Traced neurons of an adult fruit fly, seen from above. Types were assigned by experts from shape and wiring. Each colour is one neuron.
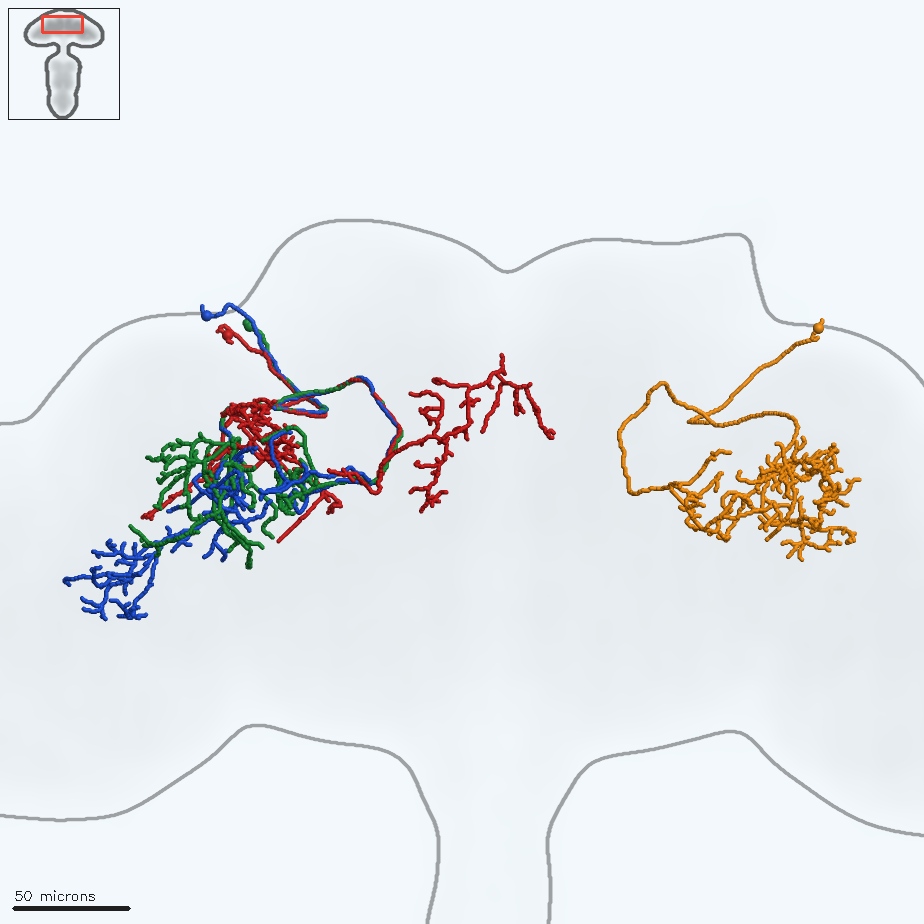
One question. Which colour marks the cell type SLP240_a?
orange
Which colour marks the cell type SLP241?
blue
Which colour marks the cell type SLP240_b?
green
